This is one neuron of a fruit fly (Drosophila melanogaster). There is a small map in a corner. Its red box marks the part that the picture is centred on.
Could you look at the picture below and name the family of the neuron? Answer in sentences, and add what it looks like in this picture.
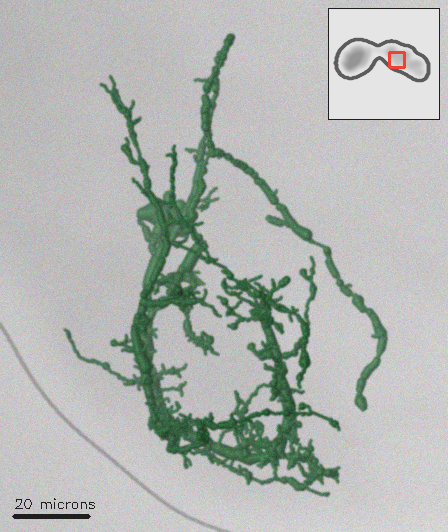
Its family is hemilineage 17A. It is a nerve-cord intrinsic neuron. By the scale bar it is about 120 microns tall in this view. More than a hundred branch ends can be seen.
